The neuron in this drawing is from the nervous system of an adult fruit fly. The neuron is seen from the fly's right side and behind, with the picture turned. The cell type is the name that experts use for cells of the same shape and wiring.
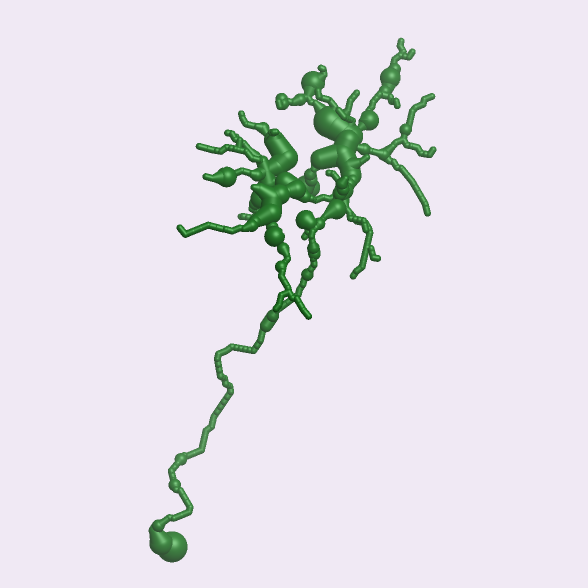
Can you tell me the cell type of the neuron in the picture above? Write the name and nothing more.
Dm8a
